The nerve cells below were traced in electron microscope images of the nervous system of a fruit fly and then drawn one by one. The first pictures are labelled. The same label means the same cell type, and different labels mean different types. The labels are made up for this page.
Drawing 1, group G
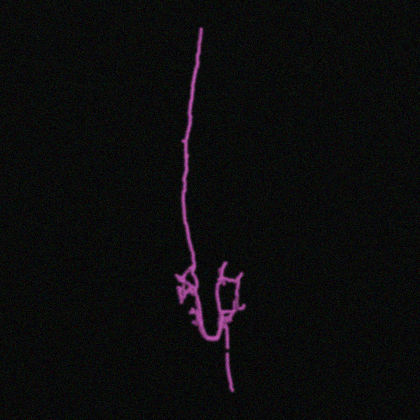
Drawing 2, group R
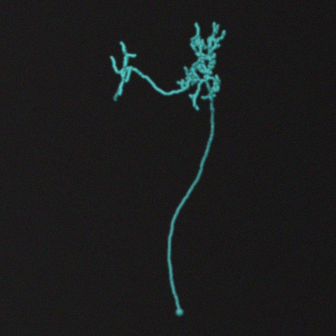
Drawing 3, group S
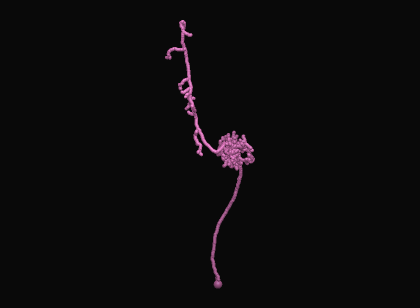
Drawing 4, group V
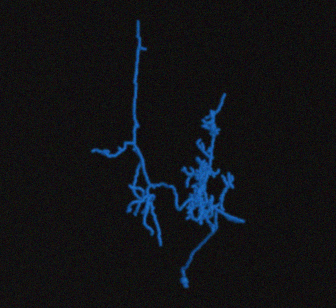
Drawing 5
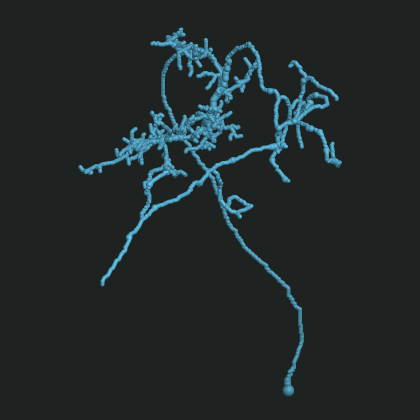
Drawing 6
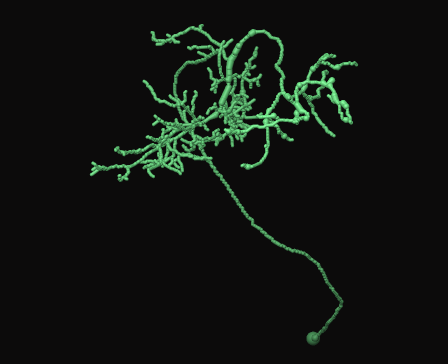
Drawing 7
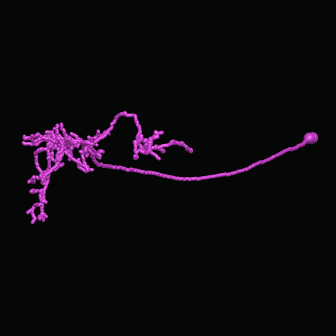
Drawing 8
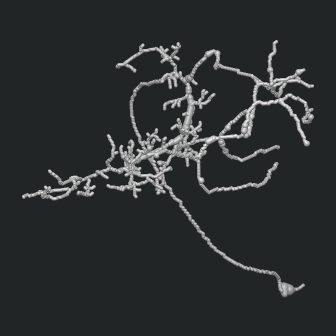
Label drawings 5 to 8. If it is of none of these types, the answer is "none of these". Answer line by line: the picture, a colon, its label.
5: group V
6: group V
7: group R
8: group V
